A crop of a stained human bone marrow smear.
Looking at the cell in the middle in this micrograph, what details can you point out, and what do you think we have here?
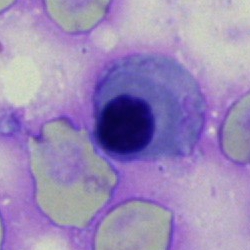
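A smooth edge bounds a round to slightly oval outline. The nucleus is off-centre, displaced toward the lower left. Cytoplasm is pale greyish blue and contains no visible granules. The cell is an erythroblast.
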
